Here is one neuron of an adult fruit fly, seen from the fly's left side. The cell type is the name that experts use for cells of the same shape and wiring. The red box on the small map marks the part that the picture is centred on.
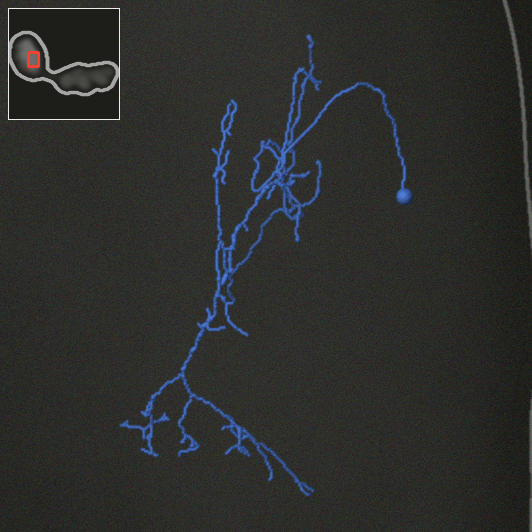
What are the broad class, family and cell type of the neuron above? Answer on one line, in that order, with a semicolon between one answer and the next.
central-brain intrinsic neuron; hemilineage DM4_ventral; CB0652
